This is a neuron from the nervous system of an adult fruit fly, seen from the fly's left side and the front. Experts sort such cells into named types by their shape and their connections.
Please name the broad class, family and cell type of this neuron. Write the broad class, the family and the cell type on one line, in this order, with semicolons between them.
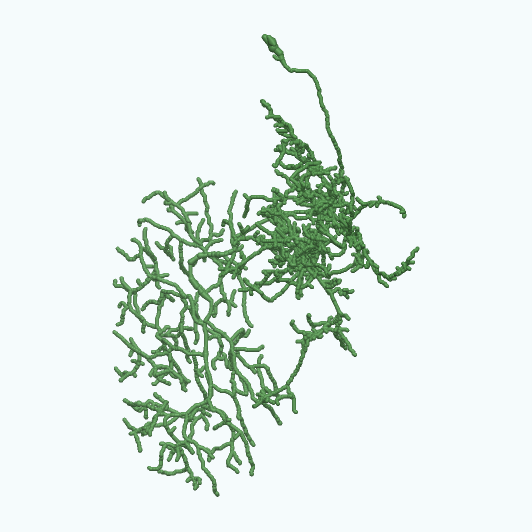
visual centrifugal neuron; LT; LT37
